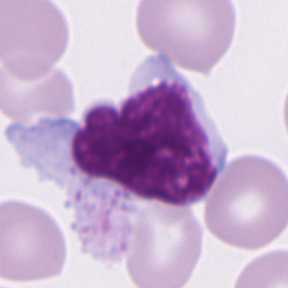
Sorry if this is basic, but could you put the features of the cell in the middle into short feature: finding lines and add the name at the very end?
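Outline: irregular, not round; cytoplasm extends unevenly toward lower left
Nucleus: bumpy and irregular, several shallow lobes along upper edge
Right side: only a thin pale rim of cytoplasm around nucleus
Granules: small, violet, scattered in cytoplasm below and left of nucleus
Cell: large granular lymphocyte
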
